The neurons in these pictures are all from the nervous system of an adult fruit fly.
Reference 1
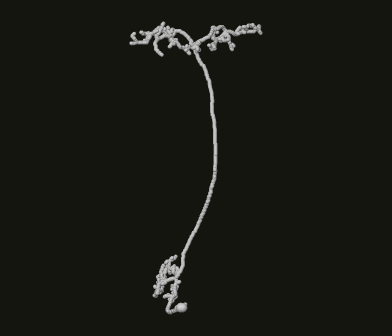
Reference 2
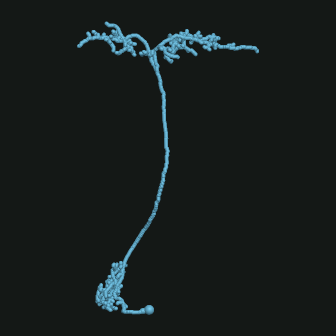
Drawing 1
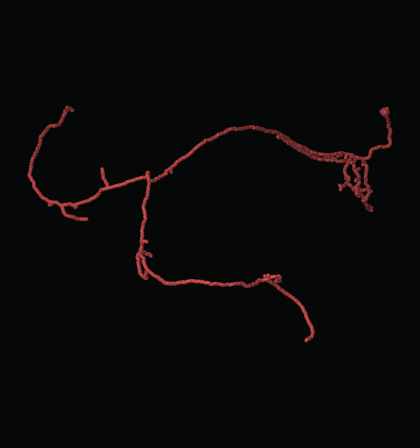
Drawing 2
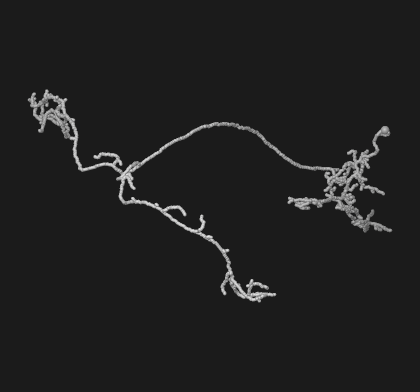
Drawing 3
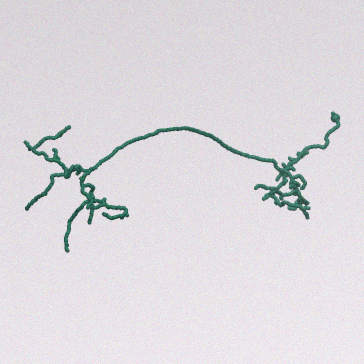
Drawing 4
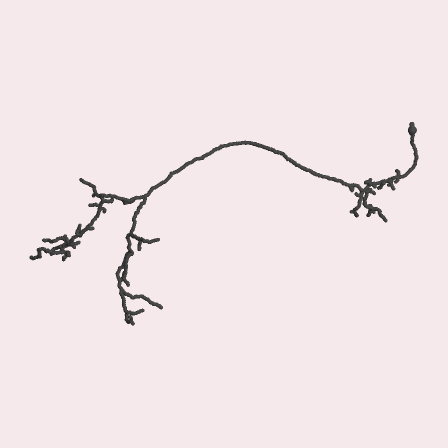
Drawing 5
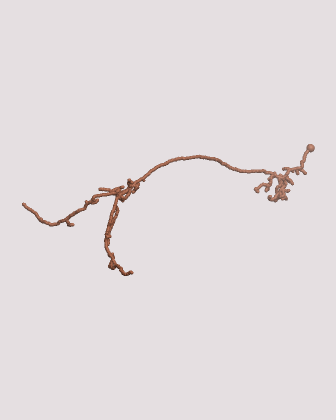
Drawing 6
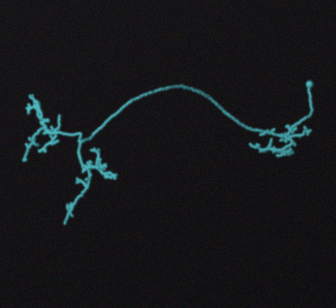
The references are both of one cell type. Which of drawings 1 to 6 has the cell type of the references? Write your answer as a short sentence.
Drawing 6 shows a neuron of the same cell type.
